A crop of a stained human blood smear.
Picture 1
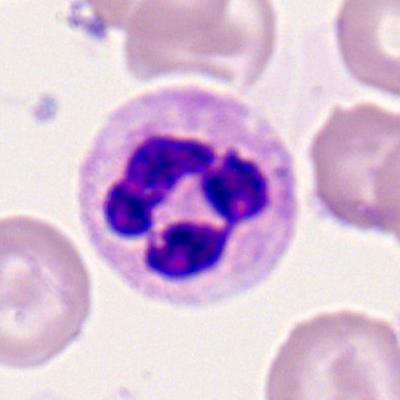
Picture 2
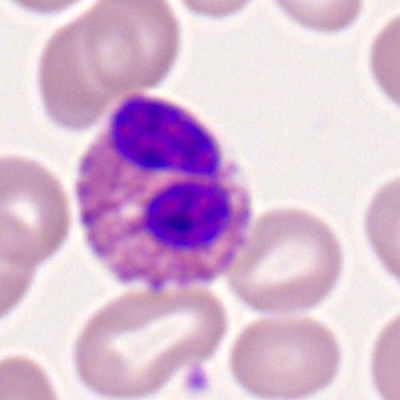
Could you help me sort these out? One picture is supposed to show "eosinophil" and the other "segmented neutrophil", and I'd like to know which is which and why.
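Answer: picture 1 shows the segmented neutrophil, picture 2 the eosinophil. The segmented neutrophil's nucleus is split into separate lobes arranged in a ring around a pale centre, whereas the eosinophil has two lobes, neither showing a nucleolus.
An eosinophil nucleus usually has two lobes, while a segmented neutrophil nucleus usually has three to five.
The segmented neutrophil has plenty of pale pinkish-lilac cytoplasm holding fine, faint granules rather than large coarse ones.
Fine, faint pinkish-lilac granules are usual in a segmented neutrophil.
The outlines differ: round and smooth without surface projections in the segmented neutrophil, roughly round with a slightly bumpy edge in the eosinophil. In both cells the chromatin is dense and dark purple, and in the segmented neutrophil it is also clumped.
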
